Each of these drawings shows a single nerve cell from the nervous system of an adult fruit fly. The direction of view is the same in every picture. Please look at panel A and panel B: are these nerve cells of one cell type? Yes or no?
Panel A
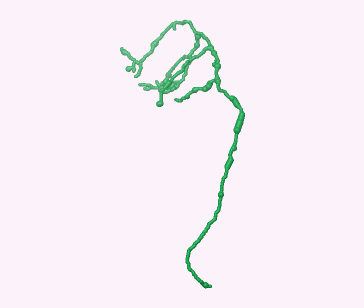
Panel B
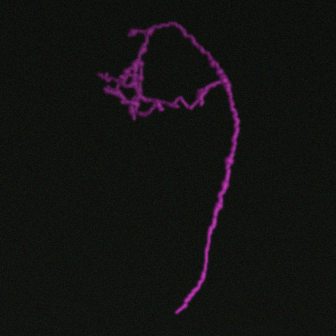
yes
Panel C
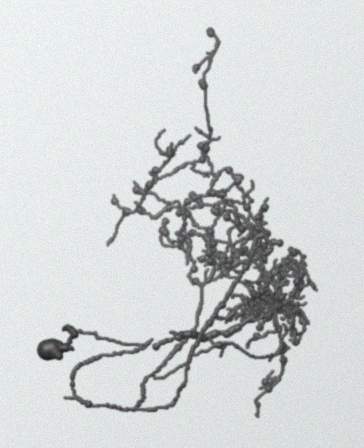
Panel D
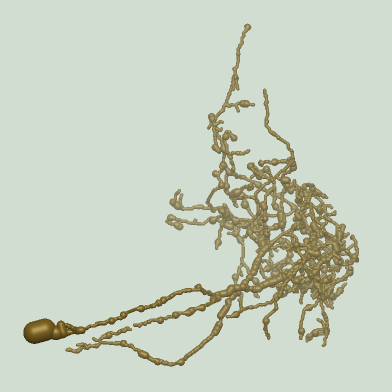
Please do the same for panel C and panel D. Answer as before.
yes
